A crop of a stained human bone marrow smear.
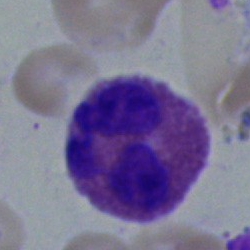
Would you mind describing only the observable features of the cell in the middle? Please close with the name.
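Look at the outline first: it is roughly round. The nucleus is split into two dark lobes, one sitting in the upper half of the cell and the other in the lower half. You won't find any nucleoli in it. Fine purple granules fill the cytoplasm. This is an eosinophil.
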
